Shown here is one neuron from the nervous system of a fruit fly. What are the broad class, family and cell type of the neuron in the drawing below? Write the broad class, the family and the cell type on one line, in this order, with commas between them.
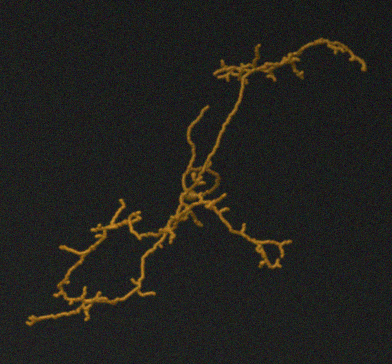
nerve-cord intrinsic neuron, hemilineage 21A, IN21A096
